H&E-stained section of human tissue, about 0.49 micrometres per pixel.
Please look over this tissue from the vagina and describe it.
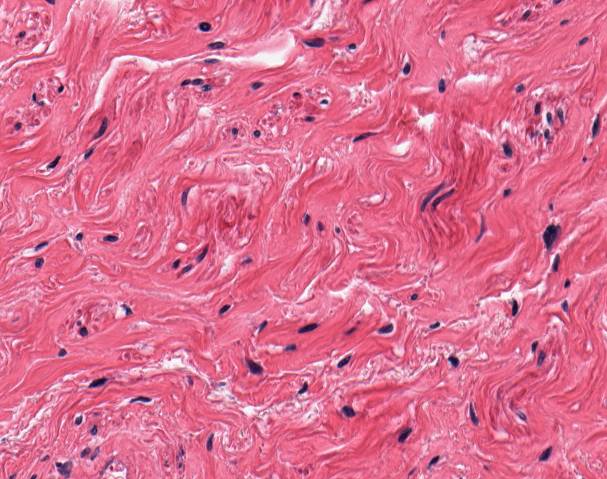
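Collagen bundles, closely packed, fill the whole field, running in wavy, interlacing directions rather than a single common orientation. They stain a strong pink with eosin. Most nuclei are small, dark, thin and spindle-shaped; they lie along the bundles with no visible cytoplasm around them. Several small, rounded, paler islands, each holding a few nuclei, sit among the bundles, including at the left edge and left of centre.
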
